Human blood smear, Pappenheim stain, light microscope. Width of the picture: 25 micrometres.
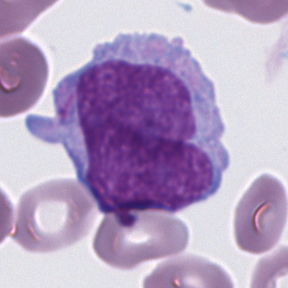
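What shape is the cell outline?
Irregular, with a ragged, frayed margin along the top and a blunt pale-blue cytoplasmic projection jutting out on the left side.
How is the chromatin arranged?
Fine and lacy, rather than gathered into coarse dark clumps.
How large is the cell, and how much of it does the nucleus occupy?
About 18 micrometres across, with the nucleus filling about 60% of its area; the cytoplasm is pale grey-blue.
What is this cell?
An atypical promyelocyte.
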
